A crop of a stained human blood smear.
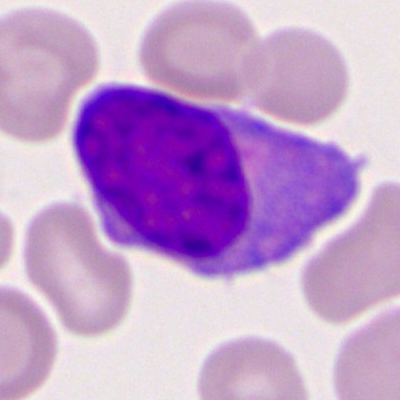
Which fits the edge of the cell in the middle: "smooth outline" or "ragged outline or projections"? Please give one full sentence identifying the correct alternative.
Projections, blebs or tags, or a frayed edge, mark the outline of the cell.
